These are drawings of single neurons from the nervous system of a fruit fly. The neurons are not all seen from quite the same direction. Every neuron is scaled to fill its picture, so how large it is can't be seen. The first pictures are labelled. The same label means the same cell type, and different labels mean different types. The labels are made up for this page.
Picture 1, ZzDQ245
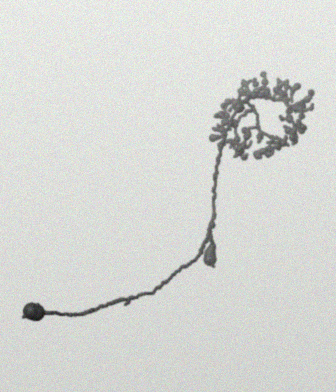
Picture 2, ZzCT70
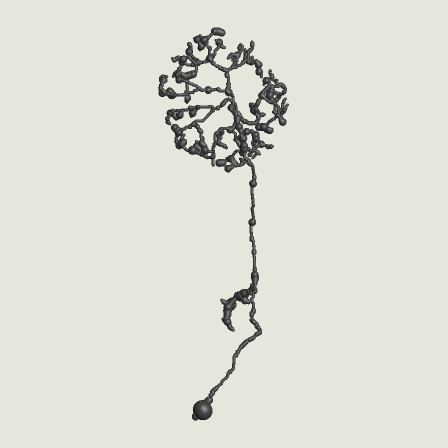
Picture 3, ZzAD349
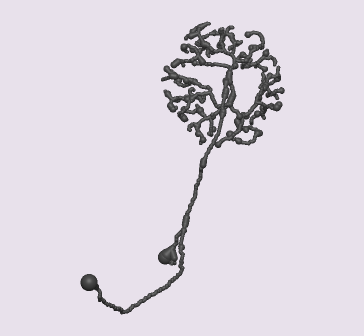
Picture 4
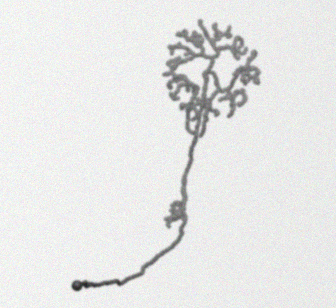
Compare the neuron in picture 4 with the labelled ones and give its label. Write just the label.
ZzAD349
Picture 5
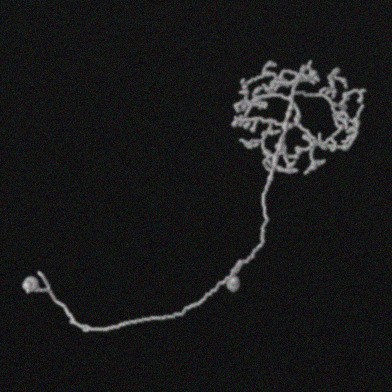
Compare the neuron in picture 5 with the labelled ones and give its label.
ZzCT70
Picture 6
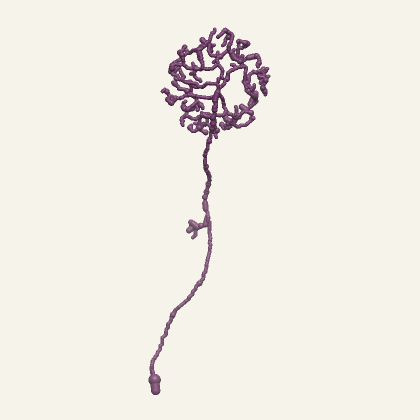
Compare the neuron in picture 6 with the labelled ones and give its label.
ZzCT70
